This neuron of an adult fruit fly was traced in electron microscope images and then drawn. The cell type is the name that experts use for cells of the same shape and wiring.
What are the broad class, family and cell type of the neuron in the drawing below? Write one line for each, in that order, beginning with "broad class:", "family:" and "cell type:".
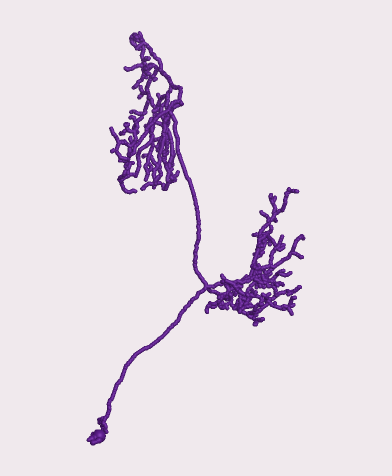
broad class: central-brain intrinsic neuron
family: hemilineage DL1_dorsal
cell type: FB6I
